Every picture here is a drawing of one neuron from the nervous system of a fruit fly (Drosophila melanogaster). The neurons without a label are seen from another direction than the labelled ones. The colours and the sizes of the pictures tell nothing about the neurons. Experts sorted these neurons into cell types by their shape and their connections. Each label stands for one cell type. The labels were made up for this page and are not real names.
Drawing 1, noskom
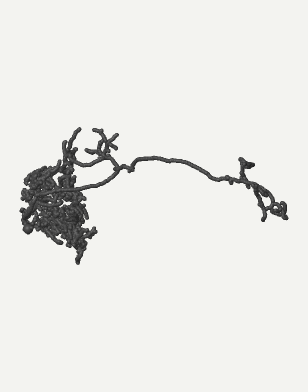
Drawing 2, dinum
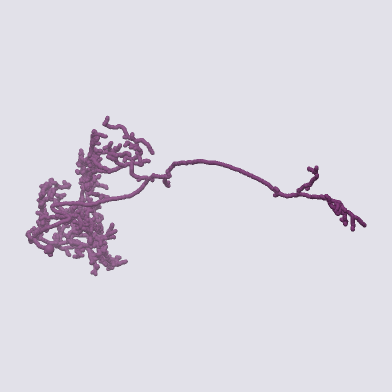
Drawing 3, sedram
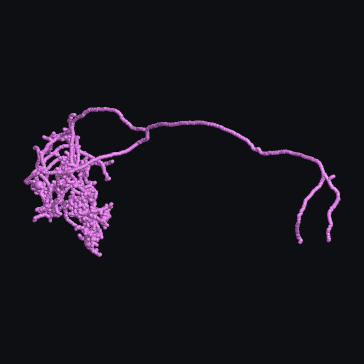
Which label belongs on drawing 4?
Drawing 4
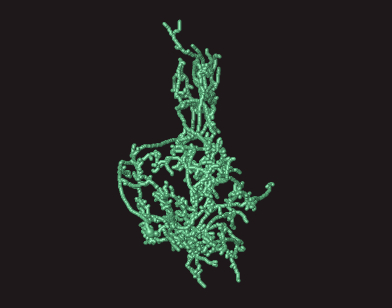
noskom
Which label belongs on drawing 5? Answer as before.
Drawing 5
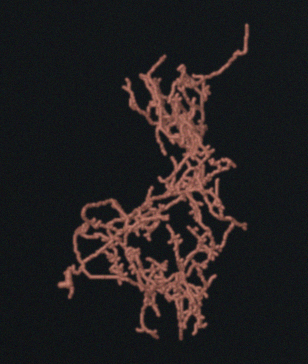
dinum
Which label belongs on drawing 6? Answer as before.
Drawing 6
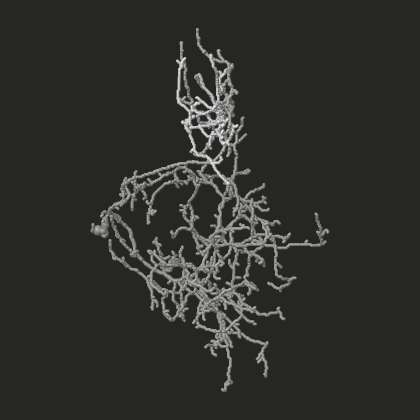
noskom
